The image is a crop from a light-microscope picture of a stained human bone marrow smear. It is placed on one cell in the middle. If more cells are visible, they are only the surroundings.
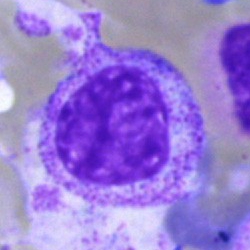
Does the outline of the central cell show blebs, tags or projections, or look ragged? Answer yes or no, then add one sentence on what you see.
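Yes. A small stalk-like projection sticks out from the top of the cell.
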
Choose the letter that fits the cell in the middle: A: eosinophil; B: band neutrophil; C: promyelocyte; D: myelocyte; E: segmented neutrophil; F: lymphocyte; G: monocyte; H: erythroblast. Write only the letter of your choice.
D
